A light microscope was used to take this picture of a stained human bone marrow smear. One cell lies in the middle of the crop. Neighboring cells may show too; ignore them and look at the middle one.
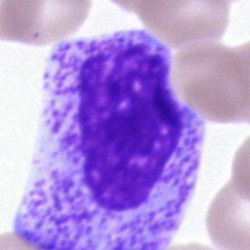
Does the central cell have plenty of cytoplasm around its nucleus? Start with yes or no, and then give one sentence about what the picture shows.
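Yes. The cytoplasm is abundant and has a pale blue background.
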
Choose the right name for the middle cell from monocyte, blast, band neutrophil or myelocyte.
myelocyte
